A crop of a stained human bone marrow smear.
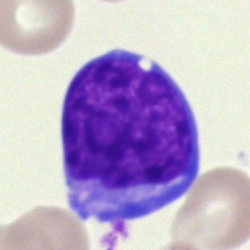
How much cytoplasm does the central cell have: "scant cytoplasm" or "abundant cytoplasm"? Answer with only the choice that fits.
Scant cytoplasm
